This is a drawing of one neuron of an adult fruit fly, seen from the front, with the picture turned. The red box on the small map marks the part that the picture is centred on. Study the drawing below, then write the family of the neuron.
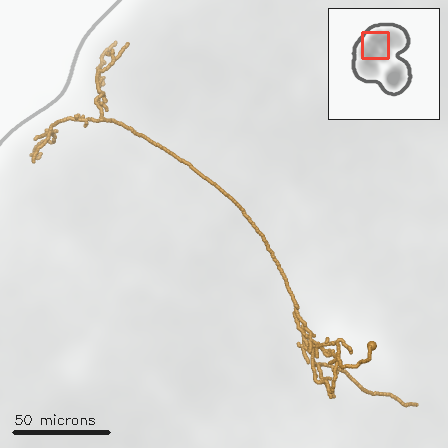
hemilineage FLAa3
